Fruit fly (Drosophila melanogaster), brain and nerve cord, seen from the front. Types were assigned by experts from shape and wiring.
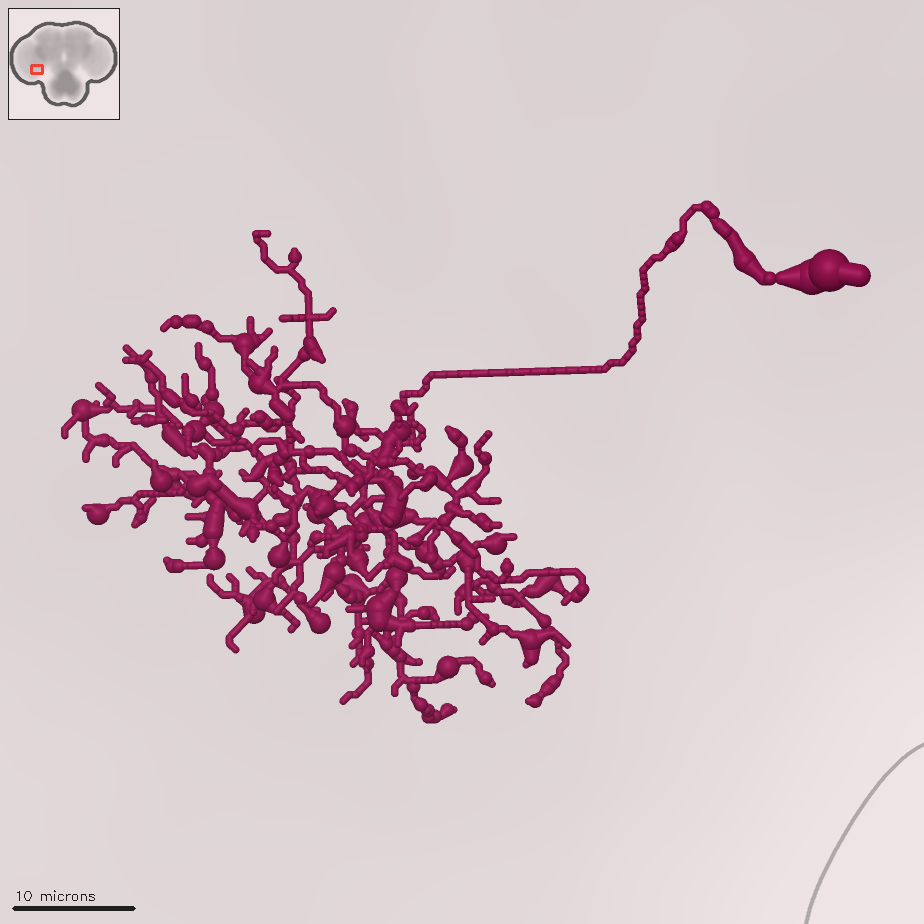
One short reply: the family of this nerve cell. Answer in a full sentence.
The family is Pm.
